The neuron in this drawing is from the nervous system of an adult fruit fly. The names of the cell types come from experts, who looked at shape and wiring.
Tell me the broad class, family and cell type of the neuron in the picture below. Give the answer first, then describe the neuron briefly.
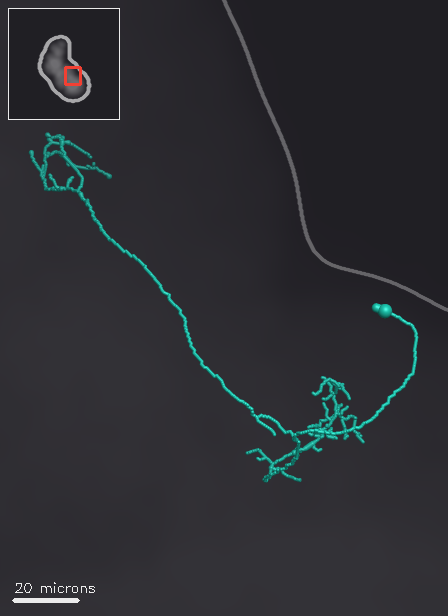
Its broad class is central-brain intrinsic neuron. Its family is hemilineage SMPp&v1_posterior. The cell type is CB1815. Its cell body lies on the right of the picture. From left to right in the picture it spans about 120 microns.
